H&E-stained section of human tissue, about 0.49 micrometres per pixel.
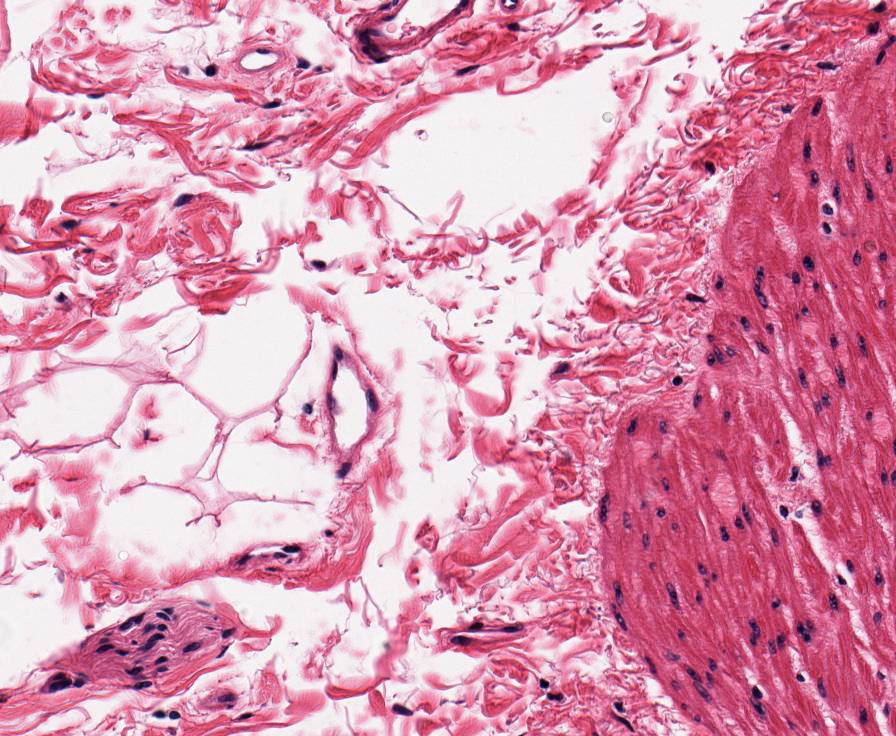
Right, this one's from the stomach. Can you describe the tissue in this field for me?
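Looking across, the right side holds a compact mass of muscle and the left loose connective tissue. The muscle fibres are closely packed and stain deep, even pink, with dark, elongated nuclei lying singly among them. Just right of the fat cells in the left-centre, I notice a small thin-walled vessel with an empty, open lumen.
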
